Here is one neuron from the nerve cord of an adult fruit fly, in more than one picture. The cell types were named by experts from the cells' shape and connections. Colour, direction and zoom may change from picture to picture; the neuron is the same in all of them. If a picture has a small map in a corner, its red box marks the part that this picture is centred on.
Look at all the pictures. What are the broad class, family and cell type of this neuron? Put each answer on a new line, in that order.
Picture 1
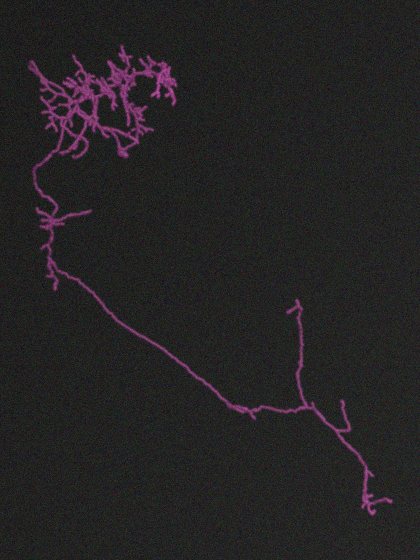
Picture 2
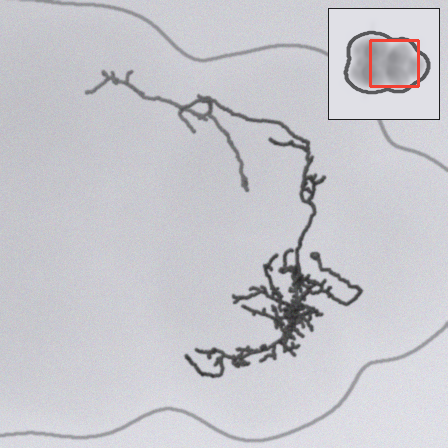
nerve-cord intrinsic neuron
hemilineage 19B
IN19B082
